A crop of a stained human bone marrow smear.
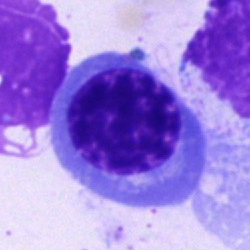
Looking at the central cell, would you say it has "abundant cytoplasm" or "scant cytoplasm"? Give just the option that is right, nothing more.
Abundant cytoplasm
